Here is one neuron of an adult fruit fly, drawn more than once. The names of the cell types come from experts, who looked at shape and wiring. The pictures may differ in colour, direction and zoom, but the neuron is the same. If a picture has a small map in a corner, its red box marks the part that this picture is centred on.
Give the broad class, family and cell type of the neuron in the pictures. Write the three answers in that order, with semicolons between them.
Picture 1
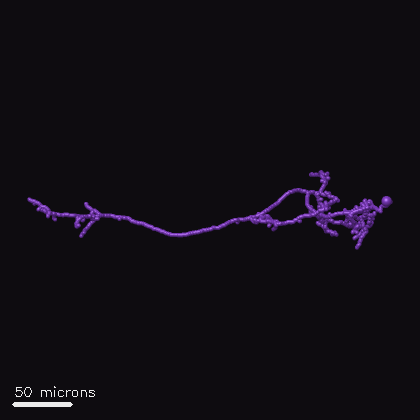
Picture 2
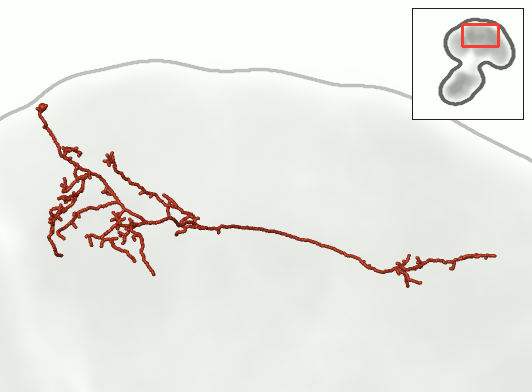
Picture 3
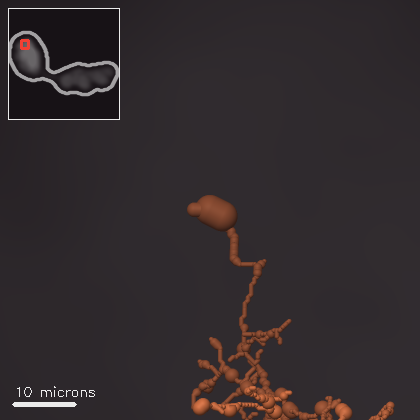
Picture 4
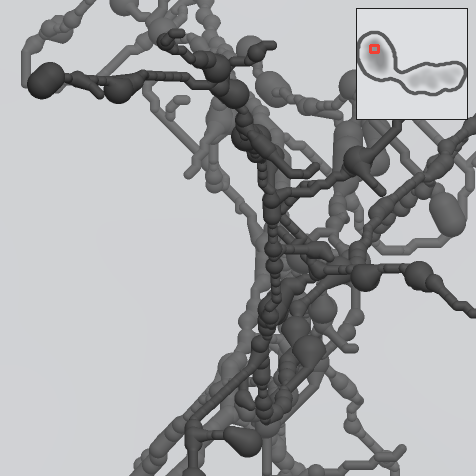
central-brain intrinsic neuron; hemilineage LHl2_ventral; AVLP069_b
